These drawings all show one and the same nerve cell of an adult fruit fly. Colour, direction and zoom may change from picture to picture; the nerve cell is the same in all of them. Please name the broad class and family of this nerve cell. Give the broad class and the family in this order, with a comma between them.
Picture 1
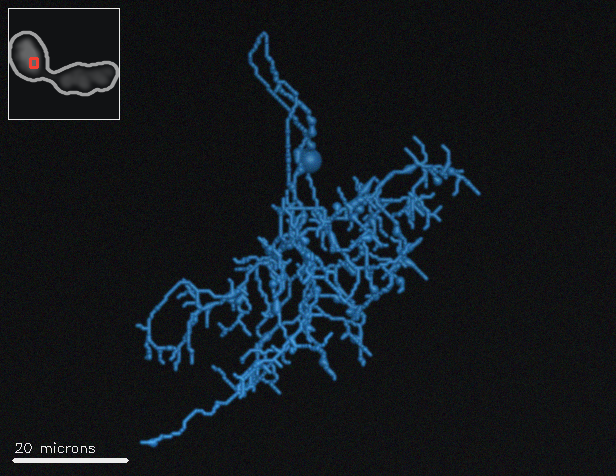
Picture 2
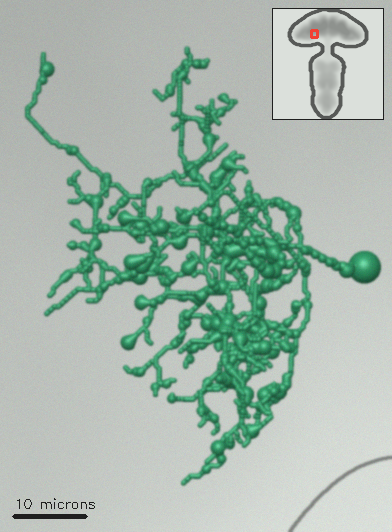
optic-lobe intrinsic neuron, Li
